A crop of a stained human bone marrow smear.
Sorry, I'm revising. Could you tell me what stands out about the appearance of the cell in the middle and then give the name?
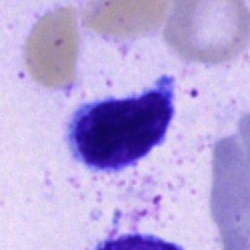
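Look first at the nucleus: it fills almost the whole cell. Its chromatin is dense and dark purple. You will find no granules anywhere in the cell, and no vacuoles either. This cell is a lymphocyte.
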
